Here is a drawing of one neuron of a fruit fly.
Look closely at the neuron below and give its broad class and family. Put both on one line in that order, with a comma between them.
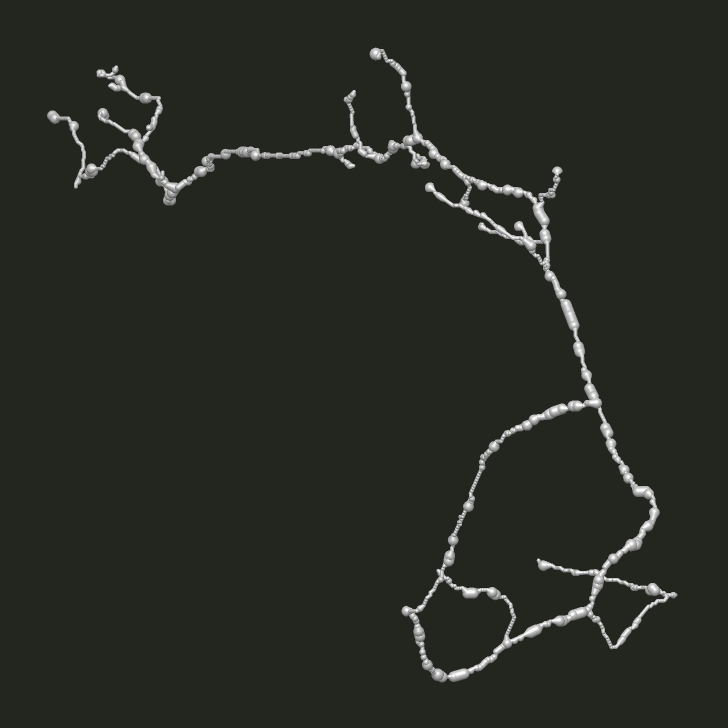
sensory neuron entering the nerve cord, class mechanosensory proprioceptive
